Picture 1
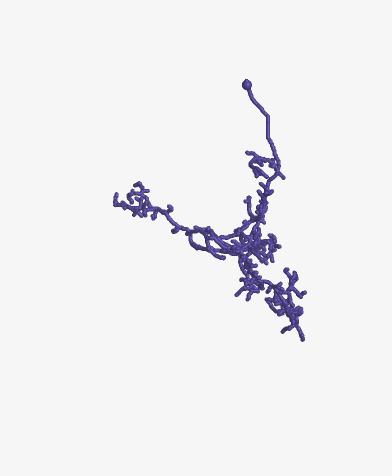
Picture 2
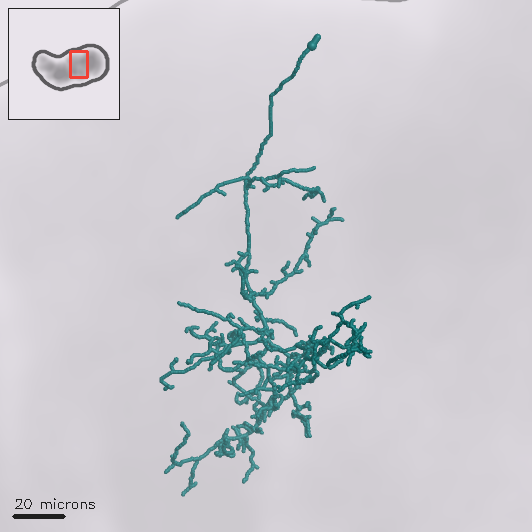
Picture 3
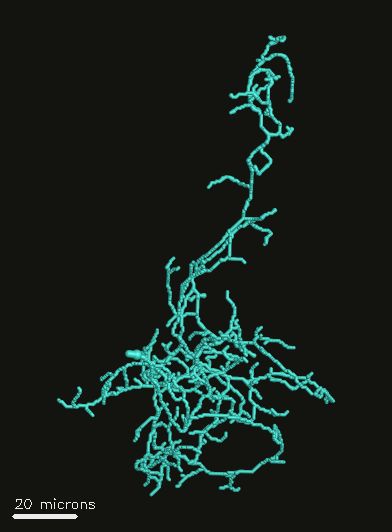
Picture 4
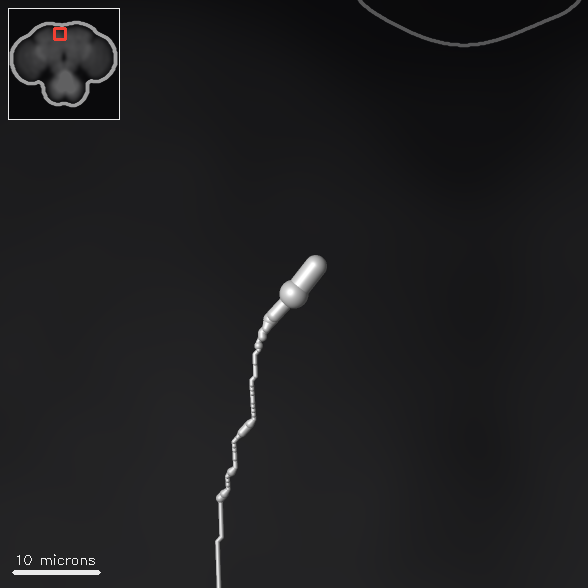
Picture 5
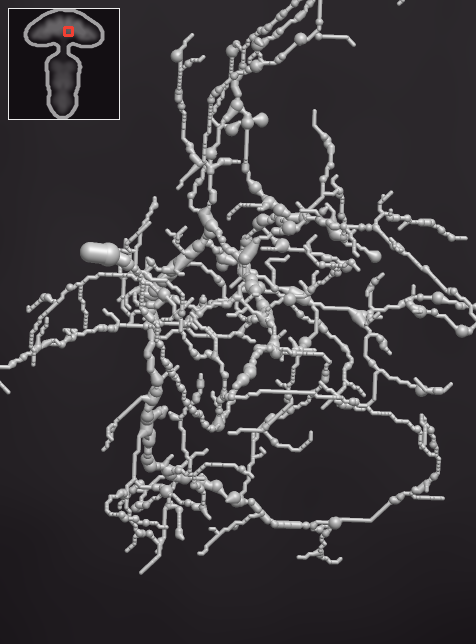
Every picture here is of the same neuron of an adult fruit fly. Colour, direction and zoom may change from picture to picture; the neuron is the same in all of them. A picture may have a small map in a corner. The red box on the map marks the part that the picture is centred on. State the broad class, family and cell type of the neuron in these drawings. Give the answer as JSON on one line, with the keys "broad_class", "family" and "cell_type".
{"broad_class": "central-brain intrinsic neuron", "family": "PPM", "cell_type": "PPM1204"}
